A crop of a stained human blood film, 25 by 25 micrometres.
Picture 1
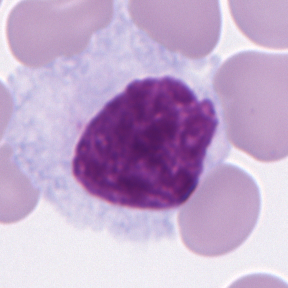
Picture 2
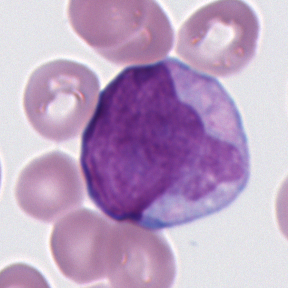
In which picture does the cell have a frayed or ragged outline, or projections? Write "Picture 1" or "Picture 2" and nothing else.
Picture 1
